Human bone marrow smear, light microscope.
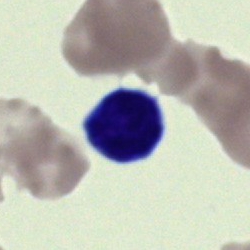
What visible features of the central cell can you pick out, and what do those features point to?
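A slightly angular outline, not smoothly round, encloses a nucleus that fills almost the whole cell, with no clear rim of cytoplasm visible. Throughout the cell the chromatin stains very dark blue-purple. It appears dense and evenly dark, lacking an open pattern. The cell is a lymphocyte.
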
